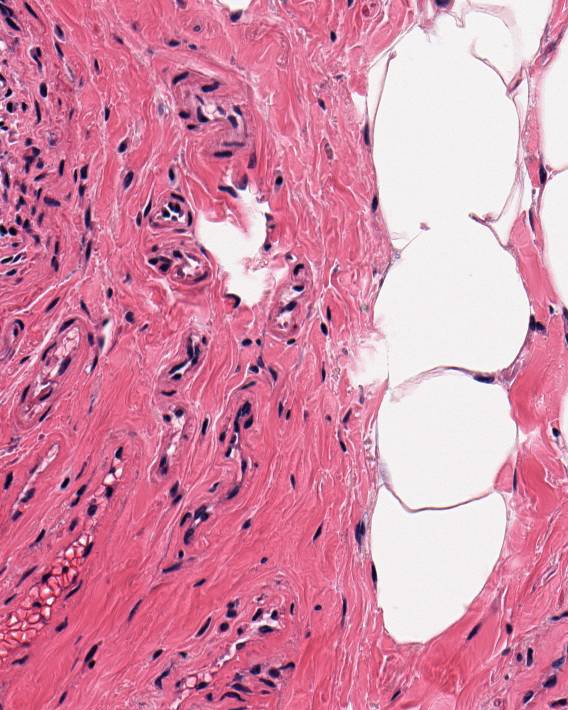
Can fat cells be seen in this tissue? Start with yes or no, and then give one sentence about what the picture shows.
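Yes. Dense pink fibrous tissue fills the left two-thirds of the field and fat fills the right third.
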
